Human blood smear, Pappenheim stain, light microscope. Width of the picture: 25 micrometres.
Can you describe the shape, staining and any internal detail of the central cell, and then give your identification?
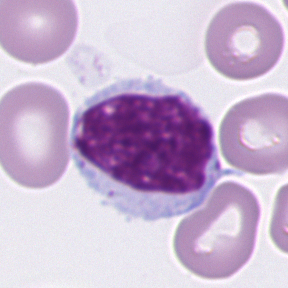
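Here the edge is finely ragged, around an outline that is roughly round. Inside, the nucleus fills most of the cell and leaves just a narrow rim of cytoplasm, widest beneath the nucleus. I don't find any vacuoles in that cytoplasm. It is a large granular lymphocyte.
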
